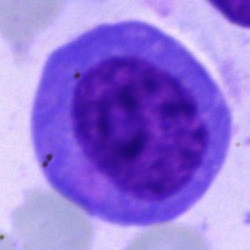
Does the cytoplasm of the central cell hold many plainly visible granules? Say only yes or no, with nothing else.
No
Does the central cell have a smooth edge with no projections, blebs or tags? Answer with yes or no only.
Yes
